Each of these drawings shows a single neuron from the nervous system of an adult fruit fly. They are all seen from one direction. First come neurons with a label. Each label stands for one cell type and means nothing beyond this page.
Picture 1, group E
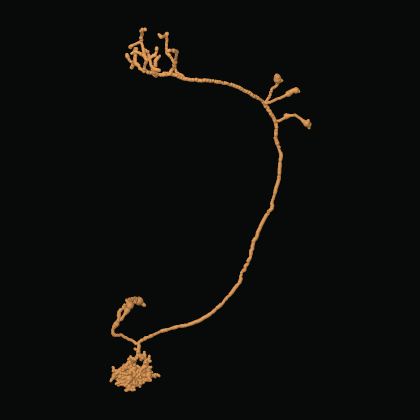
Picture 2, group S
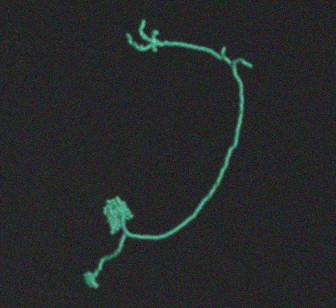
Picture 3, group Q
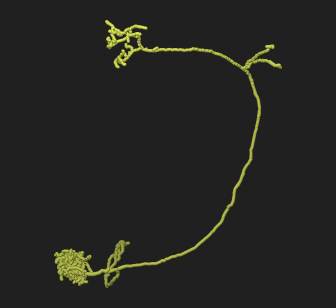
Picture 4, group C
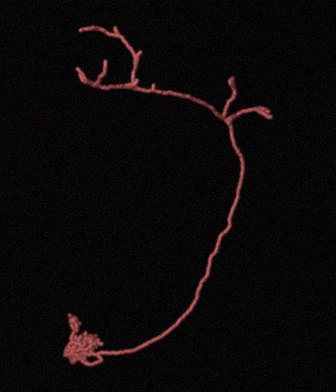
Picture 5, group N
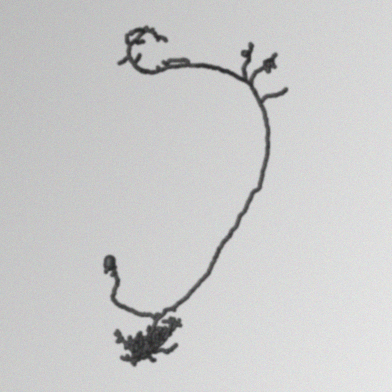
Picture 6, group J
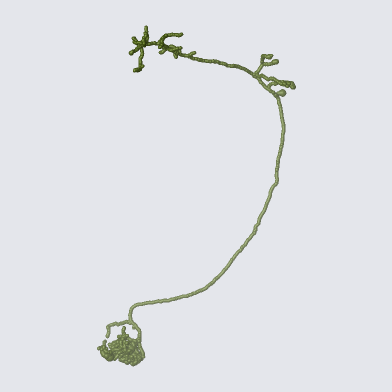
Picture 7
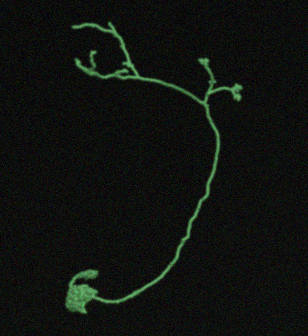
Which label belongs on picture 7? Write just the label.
group C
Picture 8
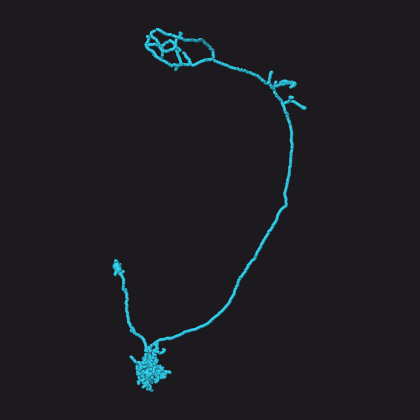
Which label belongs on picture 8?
group E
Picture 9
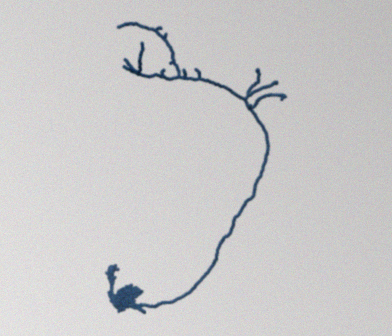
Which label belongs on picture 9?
group C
